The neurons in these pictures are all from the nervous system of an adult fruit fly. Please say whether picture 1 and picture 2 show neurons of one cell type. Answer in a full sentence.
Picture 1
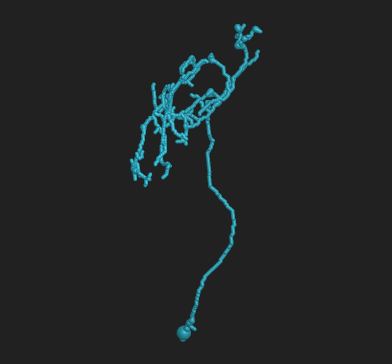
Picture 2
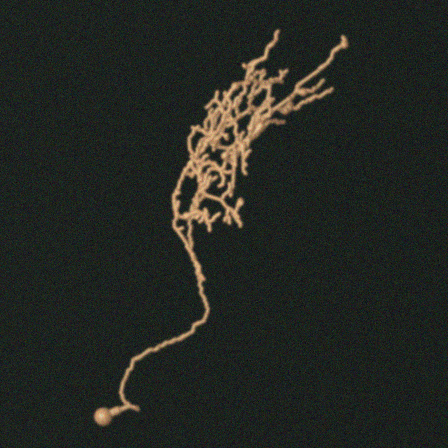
They are of different cell types.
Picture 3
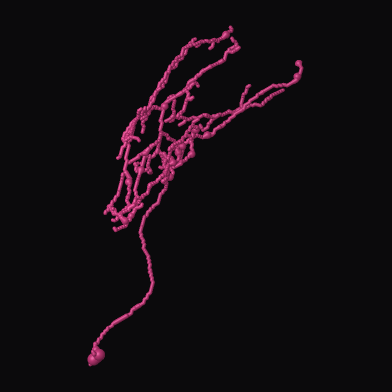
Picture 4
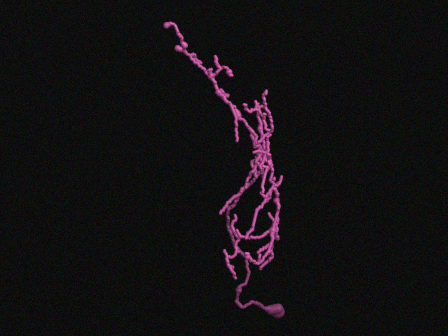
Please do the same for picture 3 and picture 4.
They are of different cell types.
